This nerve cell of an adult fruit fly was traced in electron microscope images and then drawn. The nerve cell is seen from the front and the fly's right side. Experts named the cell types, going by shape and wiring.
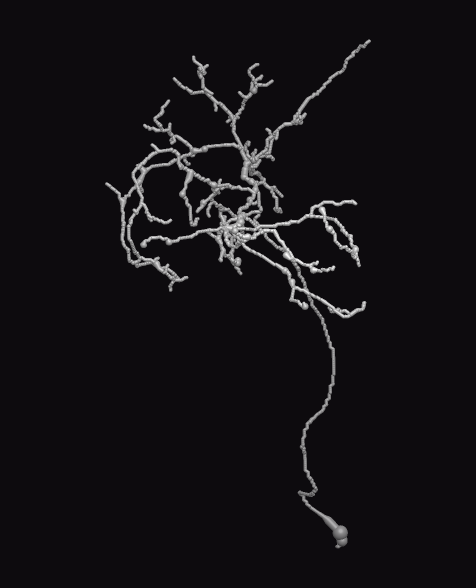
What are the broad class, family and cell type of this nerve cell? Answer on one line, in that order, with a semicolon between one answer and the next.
central-brain intrinsic neuron; hemilineage LB3; IPS001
